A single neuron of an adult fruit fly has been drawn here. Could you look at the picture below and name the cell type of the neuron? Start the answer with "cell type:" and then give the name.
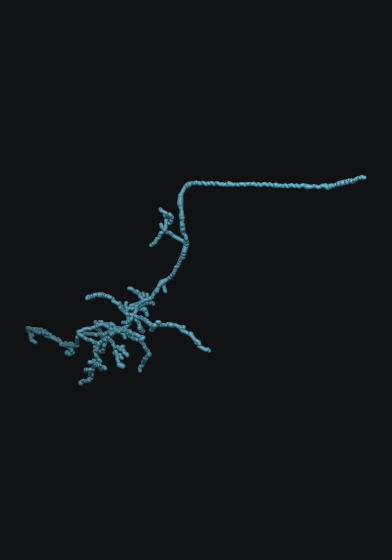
cell type: SNch01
